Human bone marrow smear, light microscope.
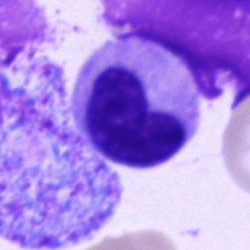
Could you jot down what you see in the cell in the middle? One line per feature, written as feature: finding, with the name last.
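Outline: round, smooth
Nucleus: deep notch on upper side; kidney or heart shape
Chromatin: dark purple, dense-looking
Cytoplasm: moderate pale lilac rim around nucleus
Name: metamyelocyte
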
